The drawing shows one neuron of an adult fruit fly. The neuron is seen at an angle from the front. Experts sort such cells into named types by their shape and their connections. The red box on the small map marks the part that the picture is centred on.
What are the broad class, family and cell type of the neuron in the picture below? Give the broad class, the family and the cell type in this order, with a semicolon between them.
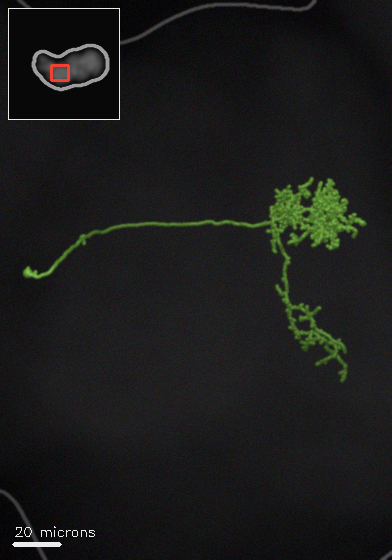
optic-lobe intrinsic neuron; Tm; Tm24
